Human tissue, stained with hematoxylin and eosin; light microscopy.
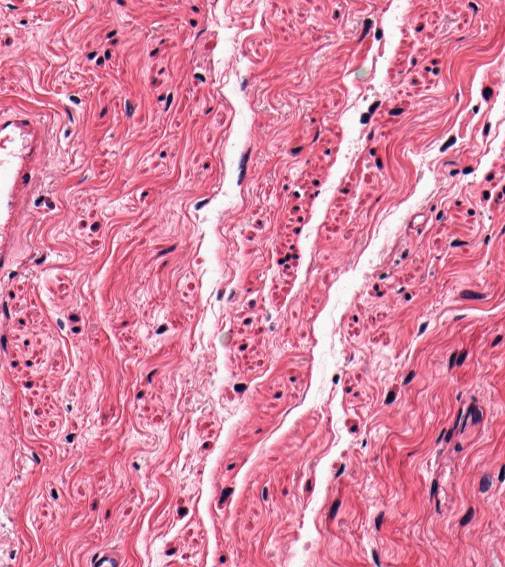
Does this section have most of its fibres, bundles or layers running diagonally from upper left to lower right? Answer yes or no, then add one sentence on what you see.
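No. Bands of pink fibrous tissue run mostly from the lower left toward the upper right of the field.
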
